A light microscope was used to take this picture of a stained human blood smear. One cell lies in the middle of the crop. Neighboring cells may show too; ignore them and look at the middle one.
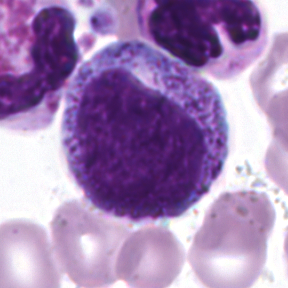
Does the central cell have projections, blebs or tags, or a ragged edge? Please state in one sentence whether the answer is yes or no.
No, the border of this cell is smooth instead of ragged.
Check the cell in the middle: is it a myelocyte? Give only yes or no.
no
